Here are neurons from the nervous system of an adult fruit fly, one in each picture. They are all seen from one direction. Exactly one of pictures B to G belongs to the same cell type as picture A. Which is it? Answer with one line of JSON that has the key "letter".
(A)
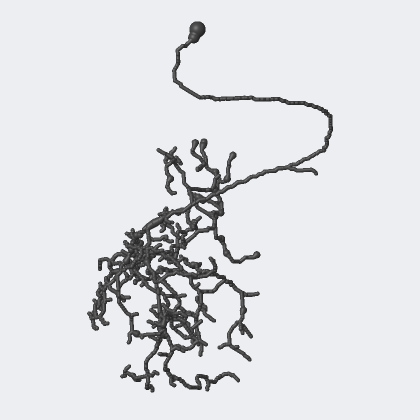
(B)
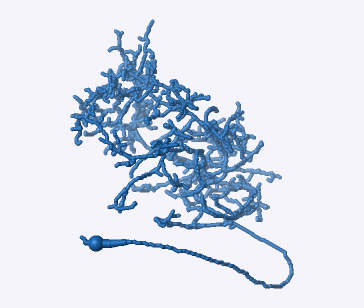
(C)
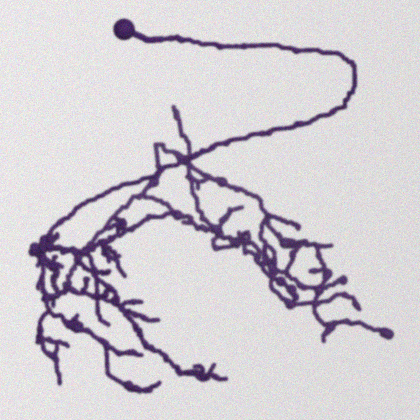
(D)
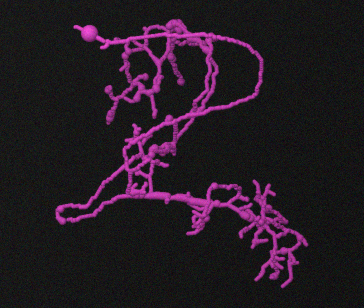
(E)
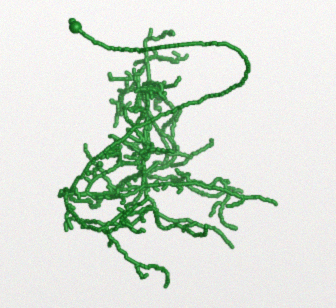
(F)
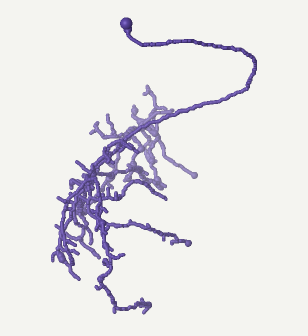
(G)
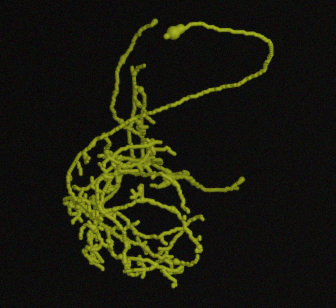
{"letter": "F"}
